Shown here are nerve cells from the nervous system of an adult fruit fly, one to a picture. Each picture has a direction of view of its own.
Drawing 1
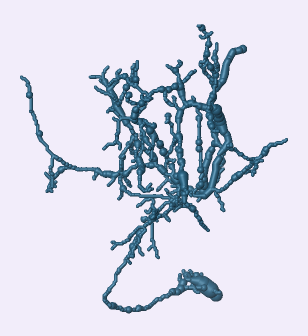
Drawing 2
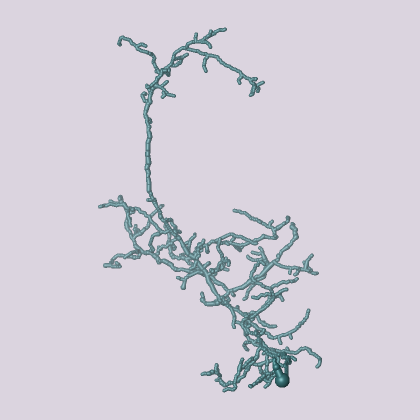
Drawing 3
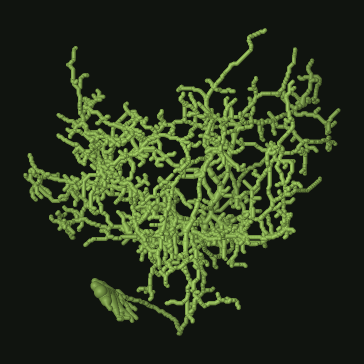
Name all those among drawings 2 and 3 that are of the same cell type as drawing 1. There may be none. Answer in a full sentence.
Drawing 3 is of the same cell type.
